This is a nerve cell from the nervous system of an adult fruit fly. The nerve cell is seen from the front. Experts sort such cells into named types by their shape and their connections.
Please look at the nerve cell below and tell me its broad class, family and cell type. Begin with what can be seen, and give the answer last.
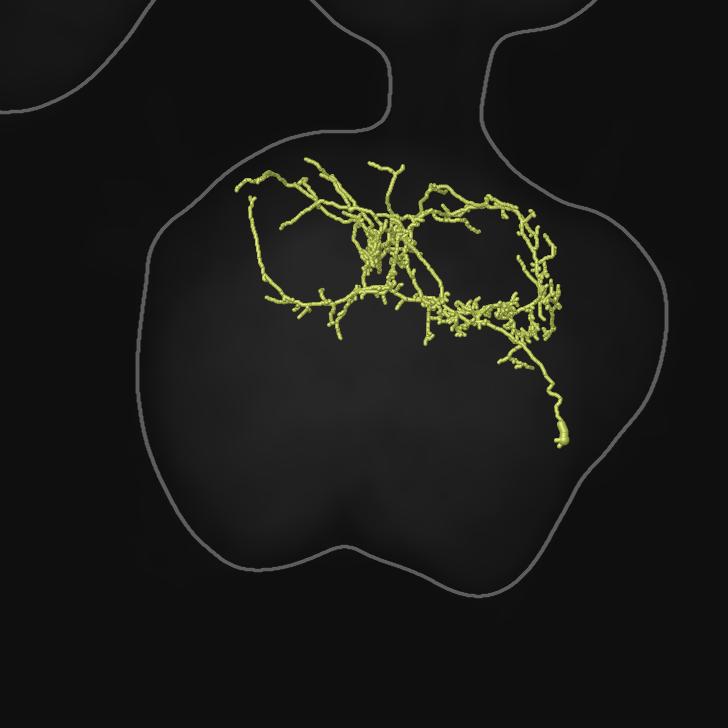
The cell body can be seen on the right of the picture. As drawn here it is about as wide as it is tall. Its broad class is nerve-cord intrinsic neuron. Its family is hemilineage 12A. It is of cell type vPR6.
